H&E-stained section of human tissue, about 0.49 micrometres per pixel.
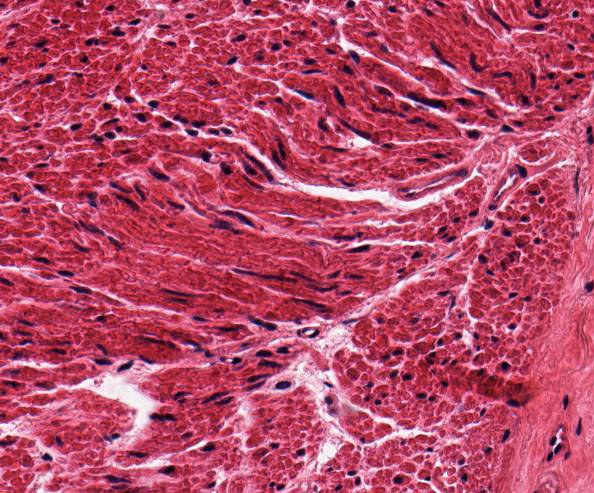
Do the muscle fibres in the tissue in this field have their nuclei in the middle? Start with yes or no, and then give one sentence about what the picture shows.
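Yes. In the cross-cut fibres the nuclei that are seen lie centrally within the fibre rather than at its edge.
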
